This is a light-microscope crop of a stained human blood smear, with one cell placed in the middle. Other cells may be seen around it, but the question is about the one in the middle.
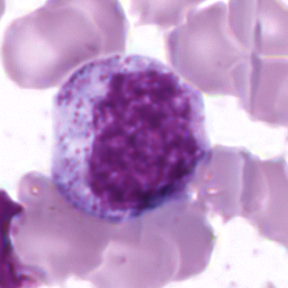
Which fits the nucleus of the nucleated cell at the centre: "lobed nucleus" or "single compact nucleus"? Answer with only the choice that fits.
Single compact nucleus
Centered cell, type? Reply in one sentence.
The crop shows a myelocyte in its centre.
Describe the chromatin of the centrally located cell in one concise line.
The chromatin of this one is coarsely clumped.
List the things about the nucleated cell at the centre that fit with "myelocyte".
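For a myelocyte, start with the nucleus: it sits off-centre toward the right, and its chromatin is coarse, clumped into dark purple patches. Small reddish-purple granules are scattered through the cytoplasm, which lies mostly on the left side.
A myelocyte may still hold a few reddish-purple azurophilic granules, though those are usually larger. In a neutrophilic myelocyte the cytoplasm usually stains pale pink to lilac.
That colour is what doesn't match here, since this cytoplasm is pale bluish-grey.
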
